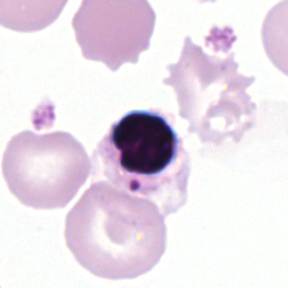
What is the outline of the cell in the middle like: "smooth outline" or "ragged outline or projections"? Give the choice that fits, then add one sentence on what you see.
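Ragged outline or projections. The outline of the cell is irregular and ragged.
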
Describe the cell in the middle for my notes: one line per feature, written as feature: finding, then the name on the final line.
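Chromatin: dense and dark purple, almost black
Cytoplasm: very pale, almost colourless
Nucleus position: toward the top, with most of the cytoplasm below
Dot: one small, dark purple, in the cytoplasm just below the nucleus
Identity: normoblast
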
